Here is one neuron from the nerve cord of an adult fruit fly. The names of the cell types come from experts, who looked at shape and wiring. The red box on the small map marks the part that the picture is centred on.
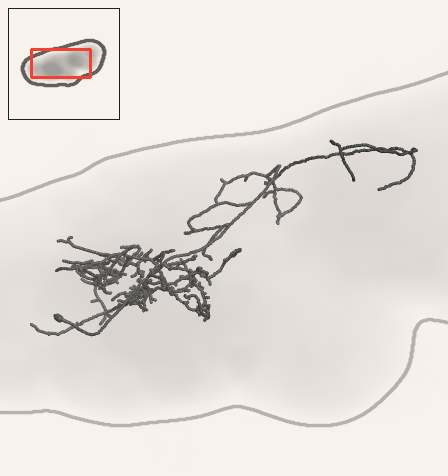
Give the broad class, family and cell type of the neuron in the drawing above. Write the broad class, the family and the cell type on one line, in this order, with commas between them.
nerve-cord intrinsic neuron, hemilineage 08B, IN08B068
